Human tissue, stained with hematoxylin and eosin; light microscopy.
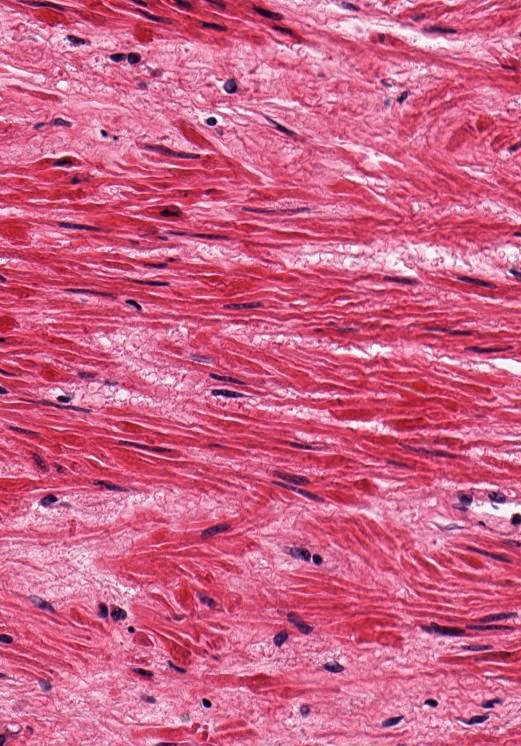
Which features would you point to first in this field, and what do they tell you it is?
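In this field the tissue is fibromuscular stroma. Its long bundles of spindle-shaped fibres run roughly horizontally across the whole field, the fibre cytoplasm stains a deep pink-red with eosin, and most nuclei are elongated and cigar-shaped, lying parallel to the fibres.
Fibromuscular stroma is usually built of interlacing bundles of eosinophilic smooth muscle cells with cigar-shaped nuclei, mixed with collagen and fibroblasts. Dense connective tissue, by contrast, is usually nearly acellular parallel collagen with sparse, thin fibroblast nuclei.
No cross-striations are seen in the fibres.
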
